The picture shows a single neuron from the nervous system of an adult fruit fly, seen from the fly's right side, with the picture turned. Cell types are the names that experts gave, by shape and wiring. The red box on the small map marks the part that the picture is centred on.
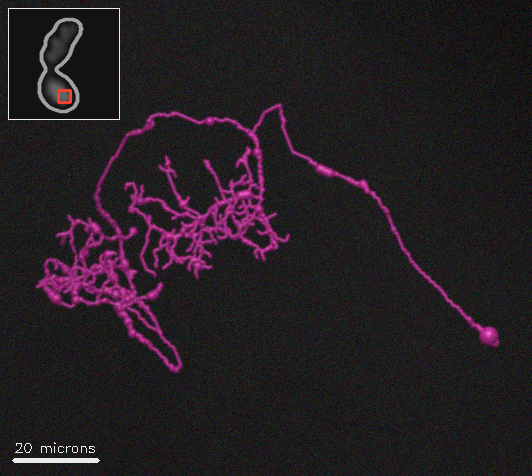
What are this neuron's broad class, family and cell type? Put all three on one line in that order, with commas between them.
central-brain intrinsic neuron, class CX, hDeltaJ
